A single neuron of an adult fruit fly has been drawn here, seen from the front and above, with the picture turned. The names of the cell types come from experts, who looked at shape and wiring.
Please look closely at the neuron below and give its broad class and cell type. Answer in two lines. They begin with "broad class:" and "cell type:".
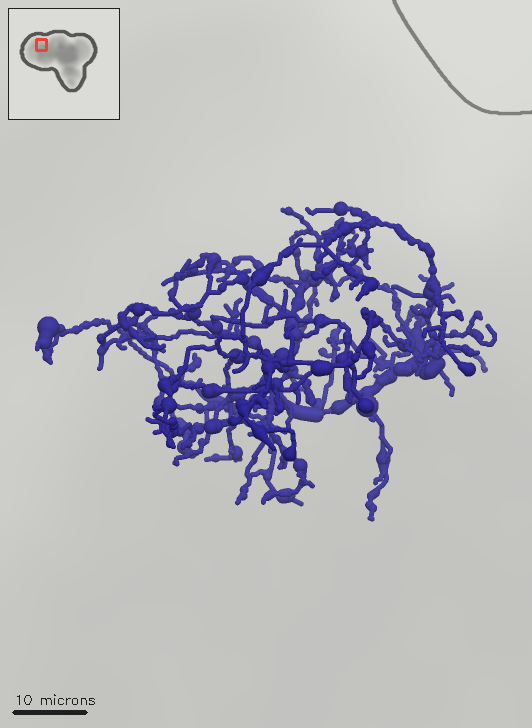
broad class: central-brain intrinsic neuron
cell type: AVLP378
